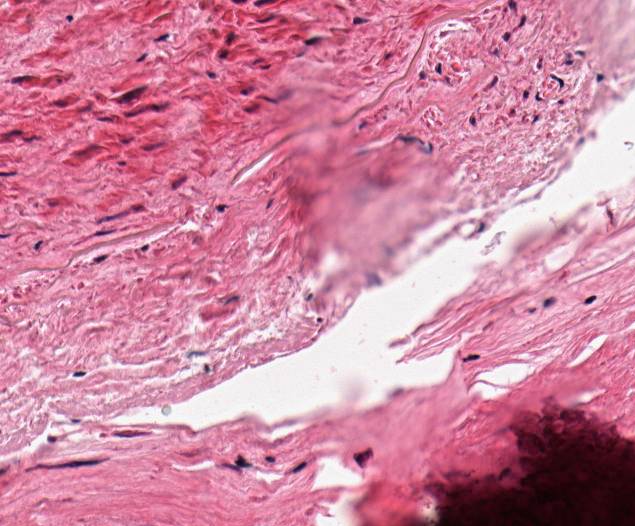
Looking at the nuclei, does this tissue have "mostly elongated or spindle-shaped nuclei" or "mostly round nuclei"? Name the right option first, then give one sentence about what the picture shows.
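Mostly elongated or spindle-shaped nuclei. The nuclei are sparse, small, dark and mostly elongated, lying scattered among the fibres.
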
